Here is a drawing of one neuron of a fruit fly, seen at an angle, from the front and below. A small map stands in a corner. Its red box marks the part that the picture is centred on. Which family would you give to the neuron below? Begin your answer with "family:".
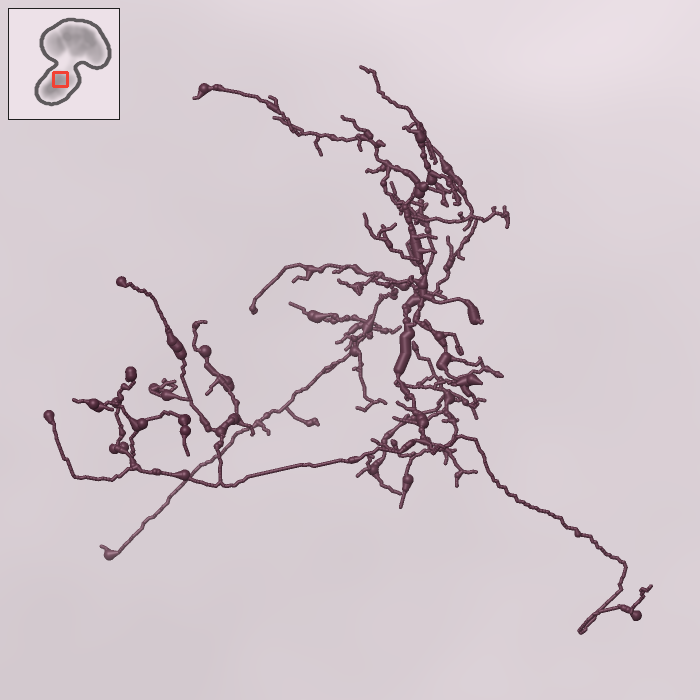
family: hemilineage 14A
